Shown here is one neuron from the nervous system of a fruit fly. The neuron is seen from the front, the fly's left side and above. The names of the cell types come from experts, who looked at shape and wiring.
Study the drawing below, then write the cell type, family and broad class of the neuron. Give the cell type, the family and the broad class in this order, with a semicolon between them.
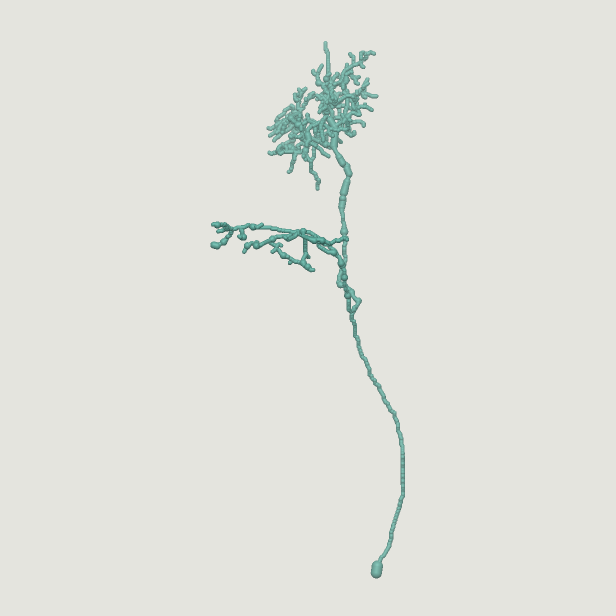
LC15; LC; visual projection neuron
